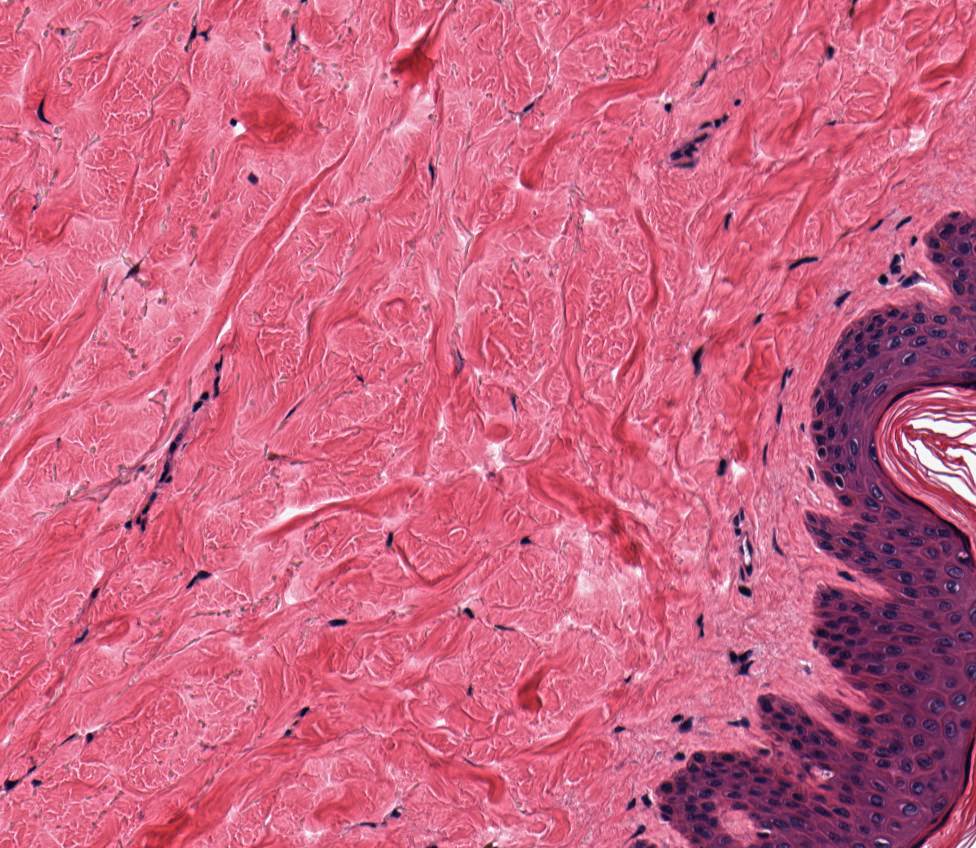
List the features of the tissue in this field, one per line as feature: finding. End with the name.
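Stroma: dense pink collagen, most of the field
Epithelium: stratified squamous, right edge only
Basal nuclei: crowded in darker purple rows
Cells: sparse, scattered small dark spindle-shaped fibroblast nuclei between bundles
Band: narrow, finer, paler, looser collagen just left of epithelium
Name: skin of the suprapubic region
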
